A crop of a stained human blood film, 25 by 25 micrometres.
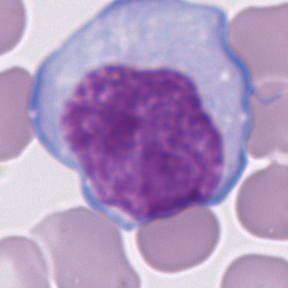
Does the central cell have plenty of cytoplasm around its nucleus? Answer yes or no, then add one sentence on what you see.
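Yes. The cytoplasm is plentiful and pale grey-blue.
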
